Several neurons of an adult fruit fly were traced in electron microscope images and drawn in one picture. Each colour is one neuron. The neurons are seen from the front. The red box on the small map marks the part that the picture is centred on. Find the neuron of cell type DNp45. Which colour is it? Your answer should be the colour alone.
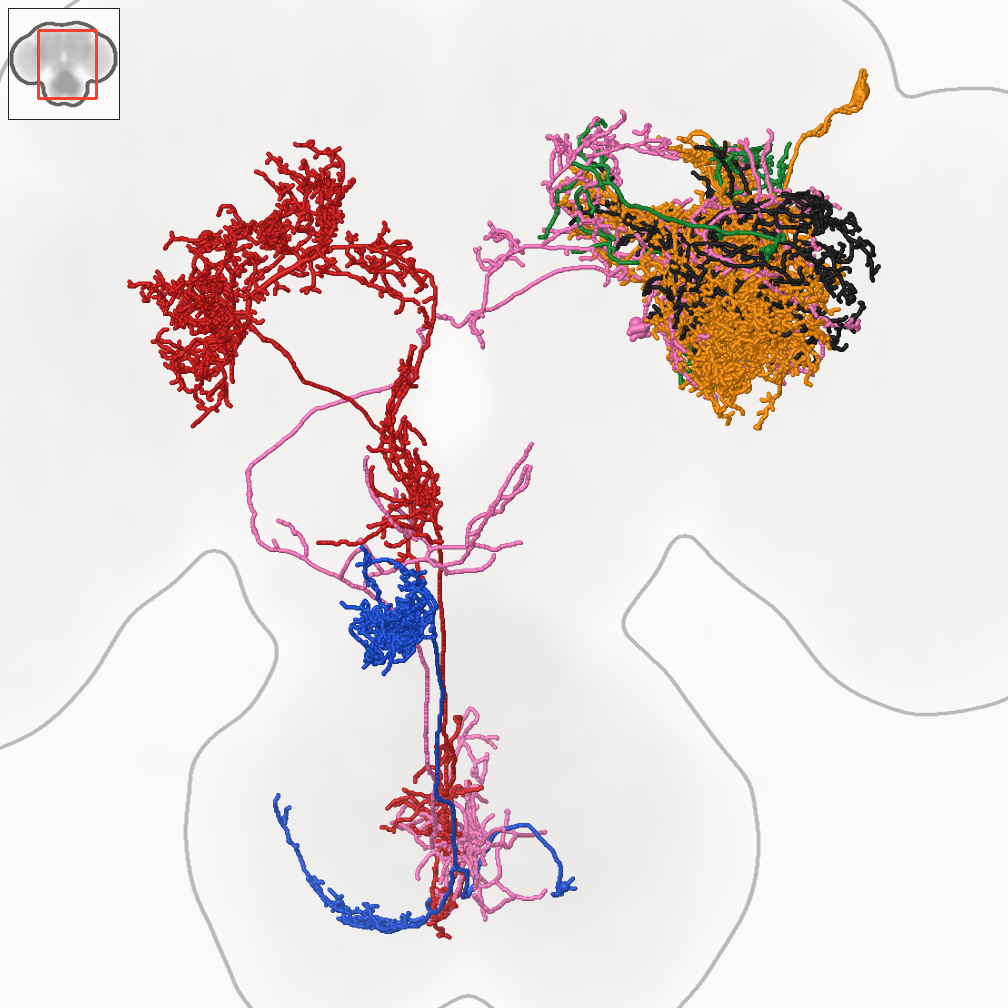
red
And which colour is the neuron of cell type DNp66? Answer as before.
pink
